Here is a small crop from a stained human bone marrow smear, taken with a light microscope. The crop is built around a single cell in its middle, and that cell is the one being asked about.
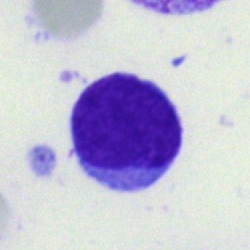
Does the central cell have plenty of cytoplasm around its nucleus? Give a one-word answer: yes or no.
No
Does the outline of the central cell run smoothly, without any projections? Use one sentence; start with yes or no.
Yes, the outline of the cell is smooth.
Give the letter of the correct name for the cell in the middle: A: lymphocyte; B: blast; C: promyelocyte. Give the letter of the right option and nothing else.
A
